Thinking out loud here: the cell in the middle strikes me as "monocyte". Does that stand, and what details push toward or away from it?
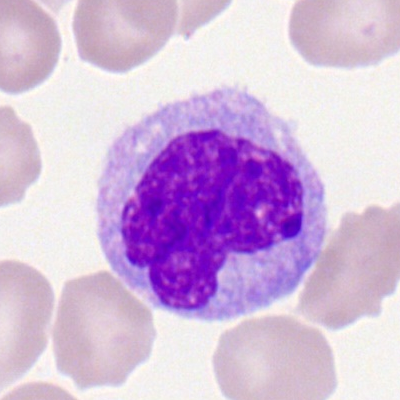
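The name monocyte holds up here. Its nucleus is folded, with a notch on the lower edge.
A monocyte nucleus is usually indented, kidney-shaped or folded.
The folded nucleus is what speaks for monocyte; the other features do not by themselves decide between monocyte and lymphocyte. The cytoplasm is pale greyish blue and shows no coarse granules. The outline is roughly round, with a border that looks faintly frayed rather than crisply smooth, and red cells lie around the cell without overlapping it.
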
